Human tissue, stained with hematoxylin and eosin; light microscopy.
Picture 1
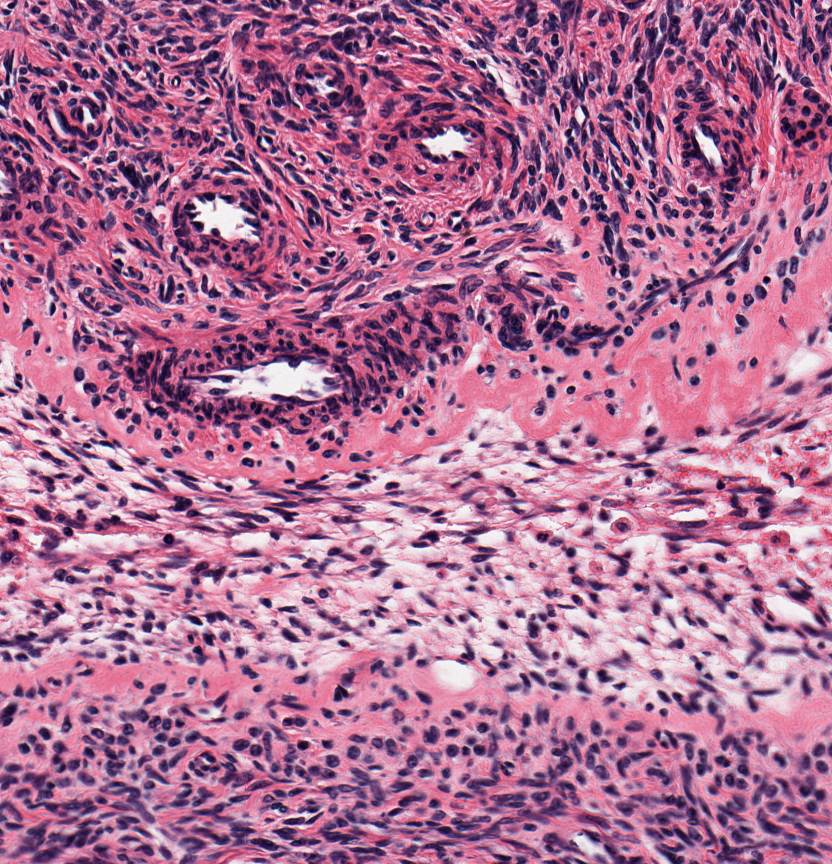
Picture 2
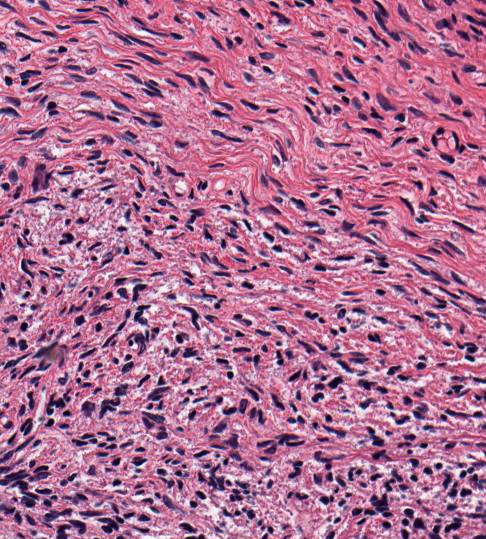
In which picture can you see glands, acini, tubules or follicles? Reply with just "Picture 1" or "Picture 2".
Picture 1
